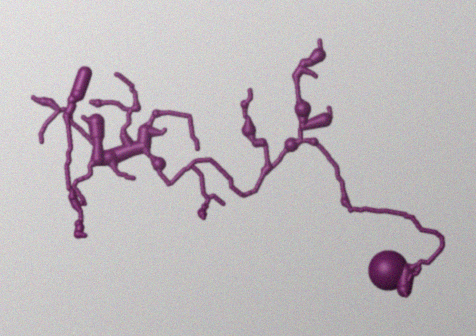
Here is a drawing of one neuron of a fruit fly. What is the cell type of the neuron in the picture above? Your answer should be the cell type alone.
Dm9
